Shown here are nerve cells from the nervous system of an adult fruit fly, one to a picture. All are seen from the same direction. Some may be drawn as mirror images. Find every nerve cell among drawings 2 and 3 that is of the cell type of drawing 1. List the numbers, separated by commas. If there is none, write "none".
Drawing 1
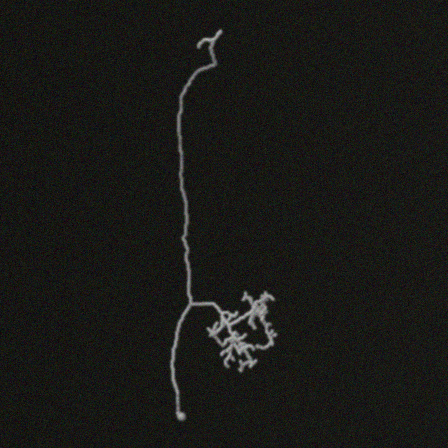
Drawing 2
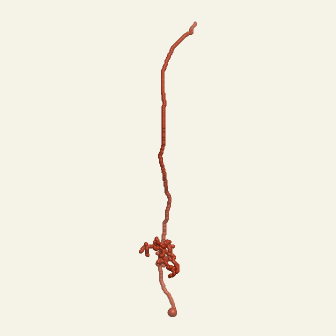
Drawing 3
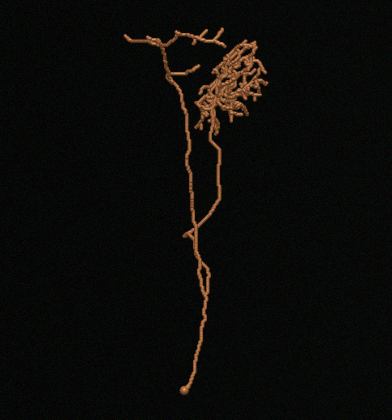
2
